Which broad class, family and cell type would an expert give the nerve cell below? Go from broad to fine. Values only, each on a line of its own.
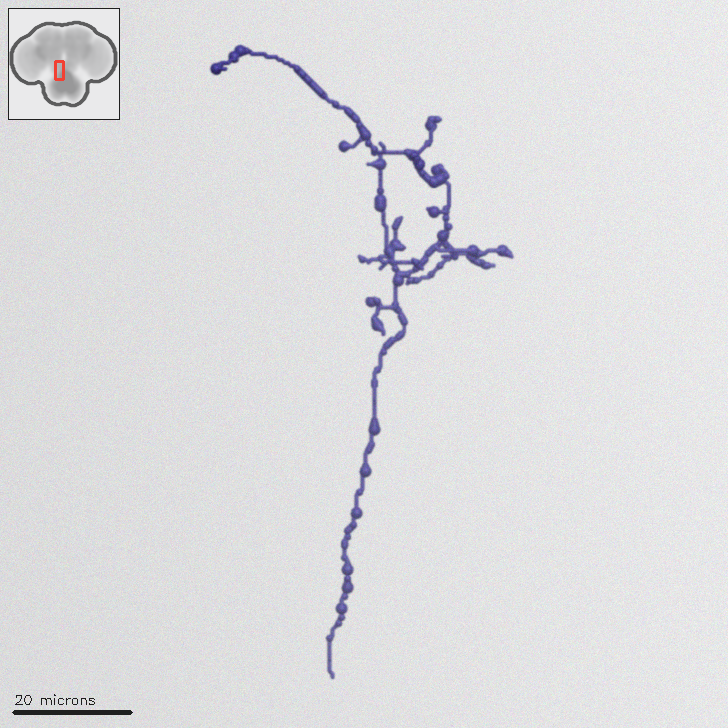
sensory neuron entering the brain
class gustatory
LB4b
